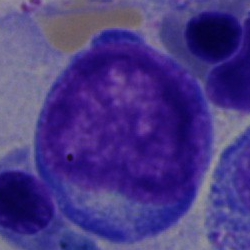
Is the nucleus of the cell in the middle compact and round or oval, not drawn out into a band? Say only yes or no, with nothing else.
Yes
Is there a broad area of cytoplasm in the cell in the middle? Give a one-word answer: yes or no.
No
